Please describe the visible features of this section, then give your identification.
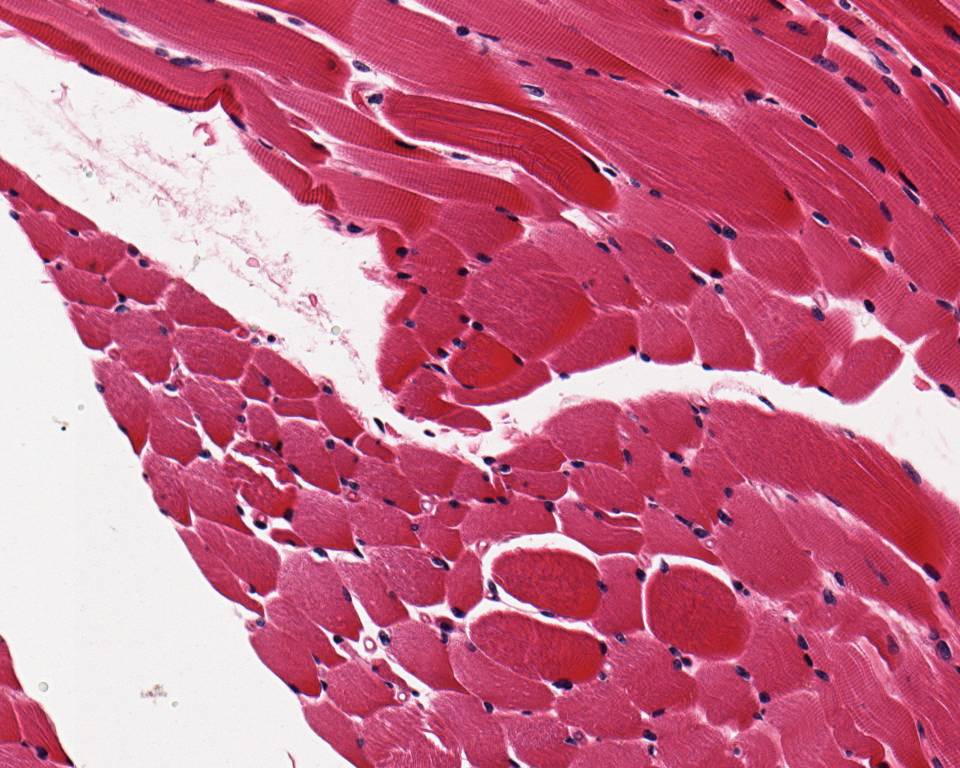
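In the upper part, the fibres are cut lengthwise, running obliquely from the upper left toward the right. Lower left and lower middle, they're cut in cross-section instead, and those cross-cut profiles are angular and polygonal, fitting closely against one another. Checking the dark nuclei: they sit at the edges of the fibres rather than in their centres. So this is skeletal muscle.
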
